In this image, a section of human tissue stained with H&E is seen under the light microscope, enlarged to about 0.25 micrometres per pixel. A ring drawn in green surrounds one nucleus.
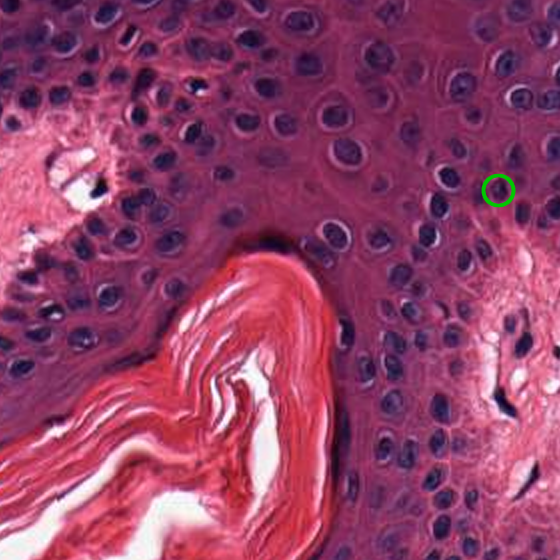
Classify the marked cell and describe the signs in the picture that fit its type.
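The marked nucleus belongs to a keratinocyte. The nucleus is an upright oval, dark and fairly evenly stained, about the same size as the neighbouring nuclei or a little smaller. The nucleus is surrounded by a moderate amount of finely textured pink cytoplasm, and the cell's outline against its neighbours is faint. The cell sits among closely packed cells of similar appearance, just up and to the left of a paler, looser pink area.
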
